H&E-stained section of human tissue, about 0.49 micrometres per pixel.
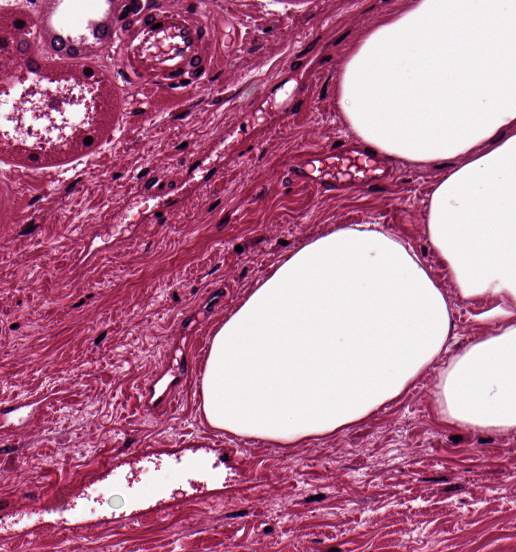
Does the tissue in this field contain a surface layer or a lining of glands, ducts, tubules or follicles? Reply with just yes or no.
Yes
